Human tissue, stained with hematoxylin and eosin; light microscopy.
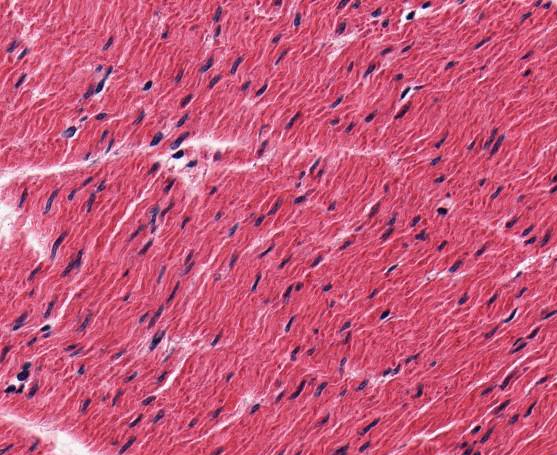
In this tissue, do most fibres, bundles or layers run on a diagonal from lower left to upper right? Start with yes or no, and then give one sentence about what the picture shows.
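Yes. The whole field is filled by one dense sheet of parallel fibres running diagonally from lower left to upper right.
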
